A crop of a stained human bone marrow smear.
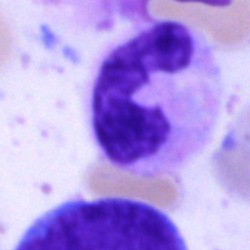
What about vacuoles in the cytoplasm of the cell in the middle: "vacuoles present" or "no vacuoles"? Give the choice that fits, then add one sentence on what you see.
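No vacuoles. The cytoplasm contains no clear vacuoles.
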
